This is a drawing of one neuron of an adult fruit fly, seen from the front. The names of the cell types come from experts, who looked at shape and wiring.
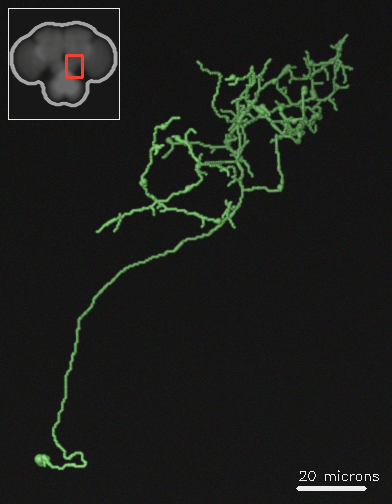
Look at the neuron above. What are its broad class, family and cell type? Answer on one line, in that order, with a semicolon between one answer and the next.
central-brain intrinsic neuron; hemilineage MX3; CB3738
